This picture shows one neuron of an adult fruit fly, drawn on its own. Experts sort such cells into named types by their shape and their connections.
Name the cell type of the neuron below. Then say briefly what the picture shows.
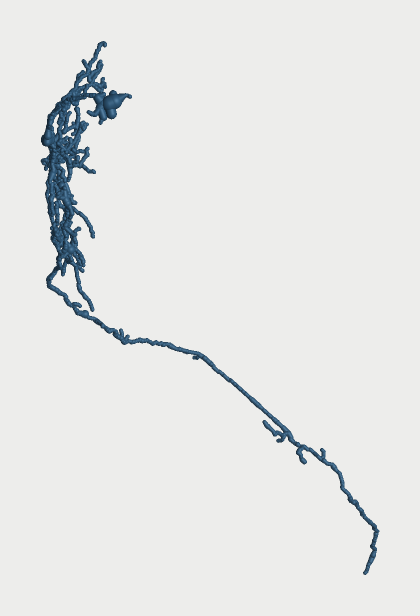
Its cell type is DN1a. Its broad class is central-brain intrinsic neuron. The cell body is at the upper left of the picture. Dozens of branch ends can be seen.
